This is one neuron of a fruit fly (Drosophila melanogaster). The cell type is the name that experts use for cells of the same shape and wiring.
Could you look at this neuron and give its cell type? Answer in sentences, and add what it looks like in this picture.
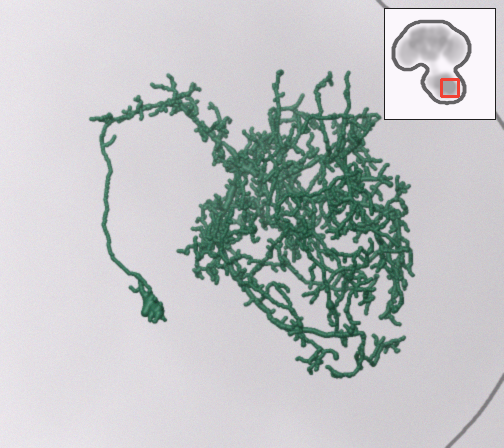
Its cell type is IN12B012. This is a nerve-cord intrinsic neuron. More than a hundred branch ends can be seen. In this view it is about as wide as it is tall.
